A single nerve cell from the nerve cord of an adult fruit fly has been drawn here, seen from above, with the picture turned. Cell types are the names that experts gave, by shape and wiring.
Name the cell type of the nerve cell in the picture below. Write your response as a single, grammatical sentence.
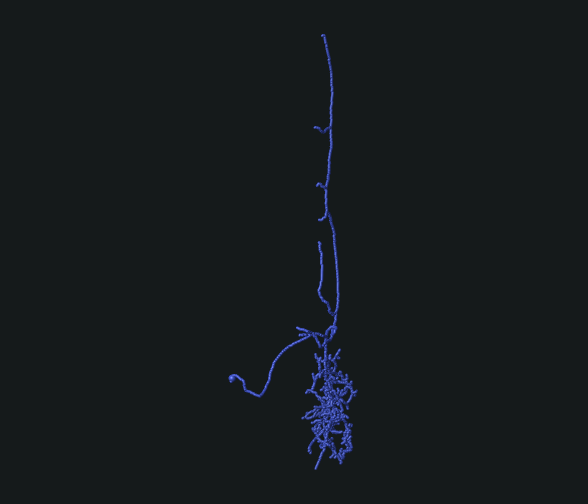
This nerve cell counts as a member of the cell type IN23B090.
